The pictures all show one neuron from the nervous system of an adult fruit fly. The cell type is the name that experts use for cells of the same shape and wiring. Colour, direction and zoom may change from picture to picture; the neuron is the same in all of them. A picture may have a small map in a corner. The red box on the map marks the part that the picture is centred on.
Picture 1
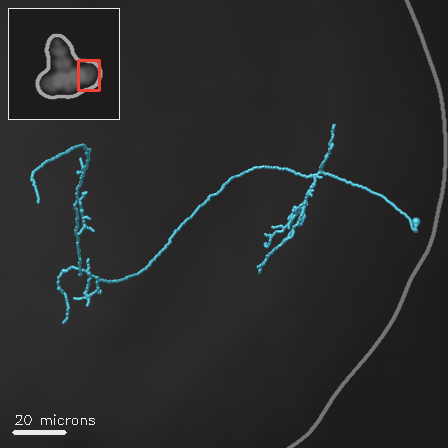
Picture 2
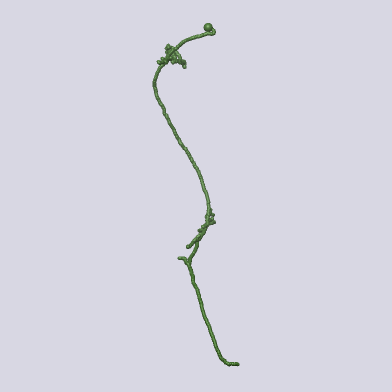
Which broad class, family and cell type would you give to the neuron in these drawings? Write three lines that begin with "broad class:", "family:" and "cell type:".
broad class: visual projection neuron
family: MeTu
cell type: MeTu4f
